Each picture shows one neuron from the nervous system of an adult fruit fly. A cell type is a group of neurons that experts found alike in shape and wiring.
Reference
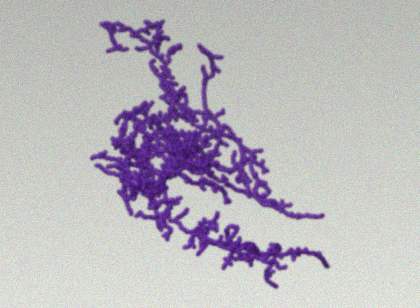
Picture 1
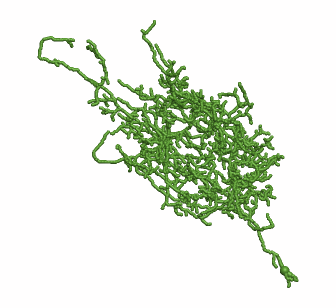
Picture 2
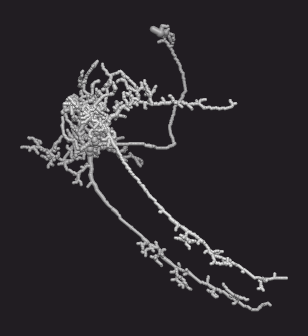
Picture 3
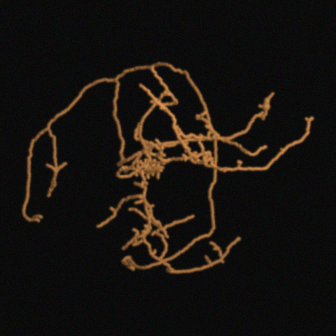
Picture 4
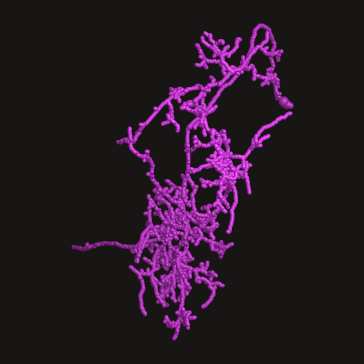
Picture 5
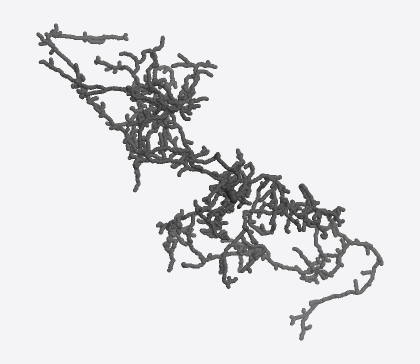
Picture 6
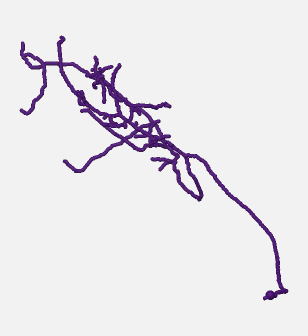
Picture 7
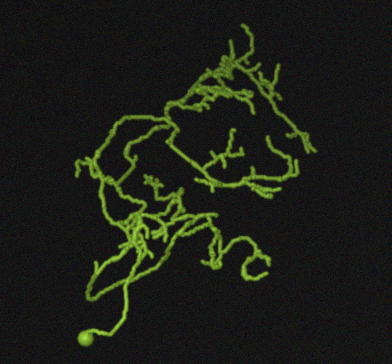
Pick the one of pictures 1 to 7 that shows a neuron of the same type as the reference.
Picture 5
